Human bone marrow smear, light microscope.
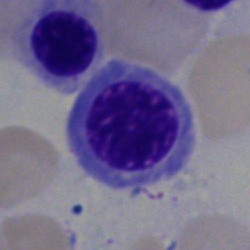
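Erythroblast, the central cell of a stained human bone marrow smear. First, the nucleus fills most of the cell, leaving a rim of cytoplasm all around it. Next, its chromatin is dark purple and coarsely clumped. No nucleoli are visible in the nucleus. Last, the cytoplasm contains no vacuoles.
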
